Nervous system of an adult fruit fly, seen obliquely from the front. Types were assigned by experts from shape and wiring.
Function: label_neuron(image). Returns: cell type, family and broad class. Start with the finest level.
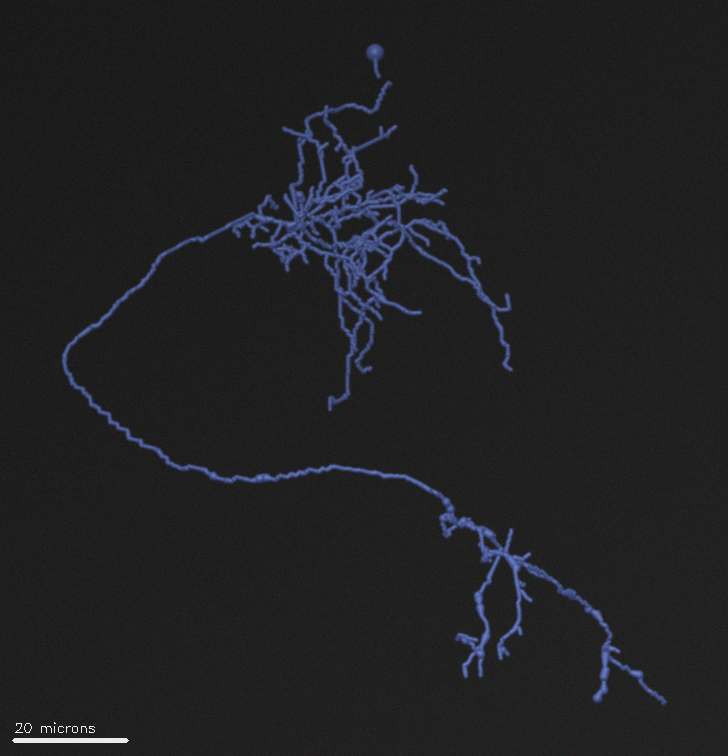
IB076; hemilineage DM5_central; central-brain intrinsic neuron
